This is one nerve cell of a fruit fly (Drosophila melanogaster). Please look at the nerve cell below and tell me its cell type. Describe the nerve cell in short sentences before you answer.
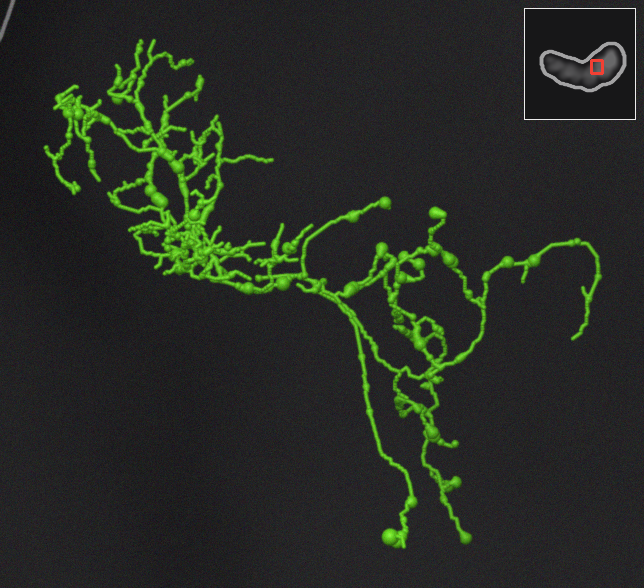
The cell body is at the bottom of the picture. The picture shows dozens of branch ends. Its broad class is central-brain intrinsic neuron. Its cell type is CB2877.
